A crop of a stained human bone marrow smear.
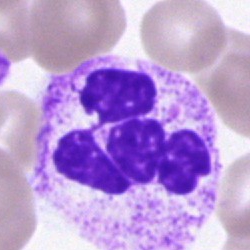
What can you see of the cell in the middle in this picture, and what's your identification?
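Round outline, smooth edge. Nuclear lobes: one sitting above a row of three. Chromatin dense, dark purple throughout the lobes. Fine violet granules scattered throughout cytoplasm. Conclusion: segmented neutrophil.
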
